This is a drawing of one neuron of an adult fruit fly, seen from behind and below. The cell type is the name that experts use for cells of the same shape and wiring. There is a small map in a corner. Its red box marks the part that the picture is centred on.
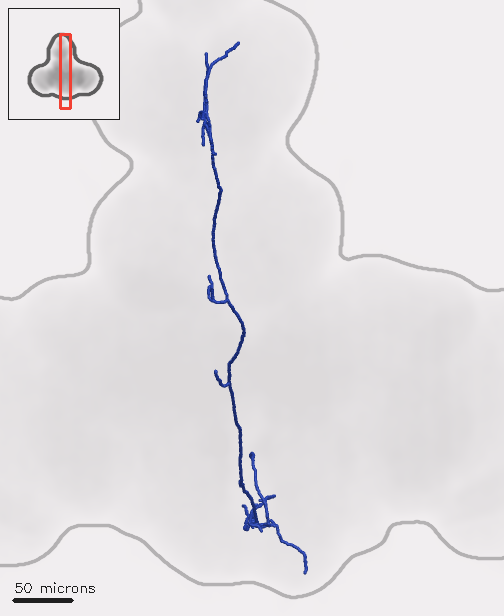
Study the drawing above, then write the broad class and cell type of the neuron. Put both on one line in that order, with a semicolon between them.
sensory neuron descending to the nerve cord; LN-DN2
